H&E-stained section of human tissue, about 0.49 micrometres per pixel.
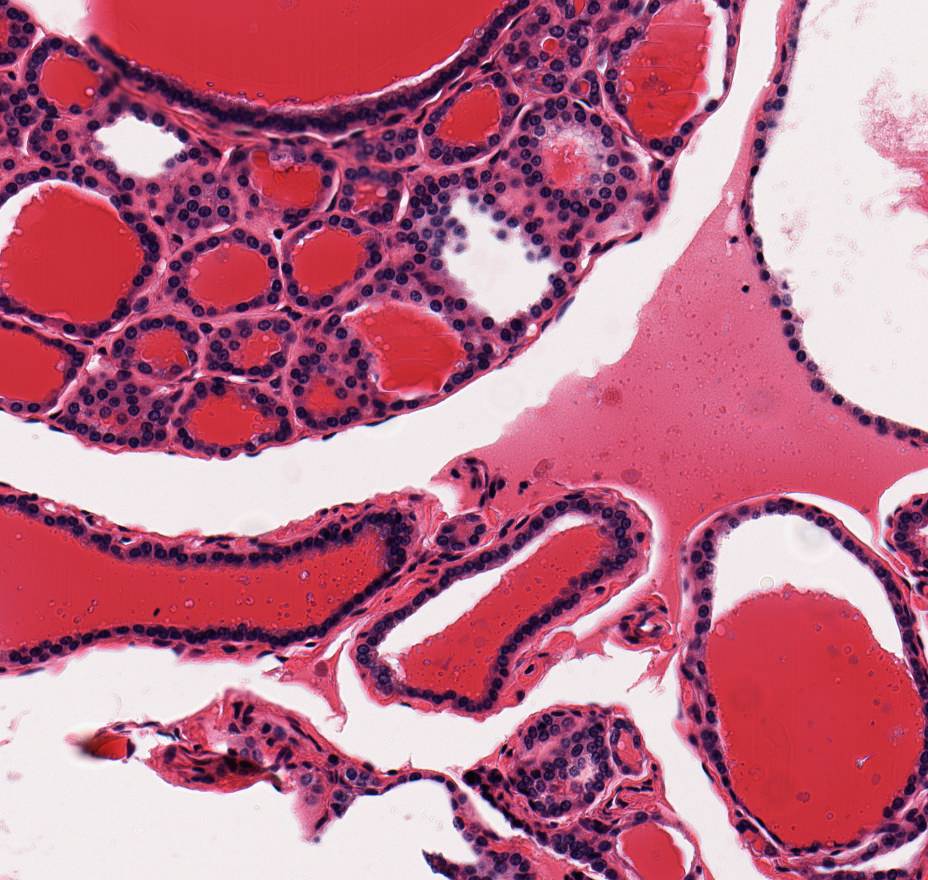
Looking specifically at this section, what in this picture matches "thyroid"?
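In this thyroid section, most follicles are filled with homogeneous deep red-pink colloid.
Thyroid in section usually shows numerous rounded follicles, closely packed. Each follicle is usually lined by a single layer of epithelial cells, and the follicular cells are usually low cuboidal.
The lining here fits: a single layer of low cuboidal to flattened epithelial cells, with small, round, uniformly dark-staining nuclei. The follicles vary widely in size, with a large oval colloid-filled follicle at the lower right.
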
